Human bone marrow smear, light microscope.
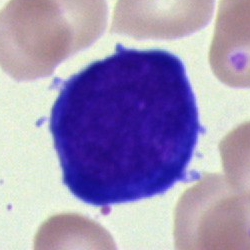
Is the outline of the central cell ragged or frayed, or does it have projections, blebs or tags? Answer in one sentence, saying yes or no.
Yes, this cell has a rough edge that is ragged or bears projections, blebs or tags.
